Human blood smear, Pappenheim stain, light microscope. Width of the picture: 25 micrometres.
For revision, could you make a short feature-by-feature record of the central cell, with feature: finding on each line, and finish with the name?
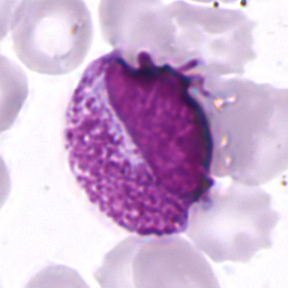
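Nucleus: single, unlobed, filling roughly the right half
Border: nearly straight diagonal line between nucleus and cytoplasm
Granules: coarse, purple, packing the cytoplasm
Pale strip: sparser granules along the border with the nucleus
Name: myelocyte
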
